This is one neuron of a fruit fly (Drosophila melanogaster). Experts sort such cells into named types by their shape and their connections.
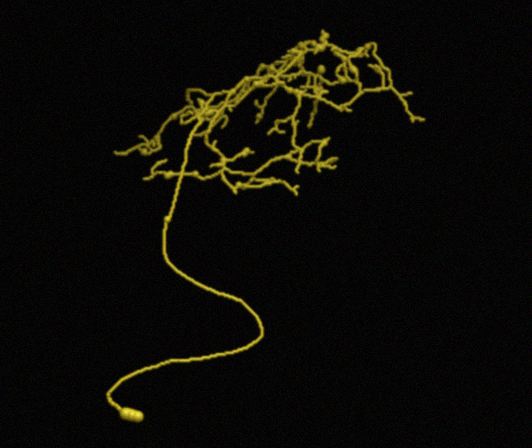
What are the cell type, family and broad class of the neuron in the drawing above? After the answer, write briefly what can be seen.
It is of cell type IN02A050. Its family is hemilineage 02A. Its broad class is nerve-cord intrinsic neuron. The cell body is at the lower left of the picture. The picture shows dozens of branch ends.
